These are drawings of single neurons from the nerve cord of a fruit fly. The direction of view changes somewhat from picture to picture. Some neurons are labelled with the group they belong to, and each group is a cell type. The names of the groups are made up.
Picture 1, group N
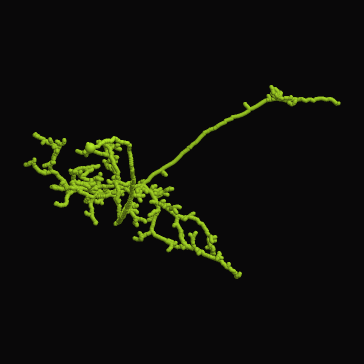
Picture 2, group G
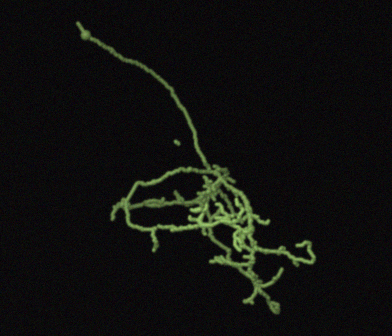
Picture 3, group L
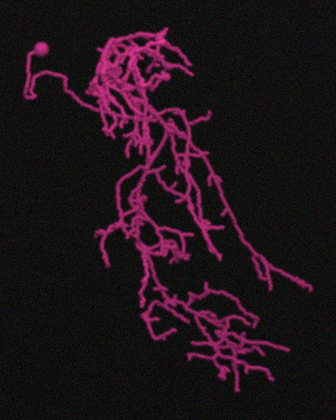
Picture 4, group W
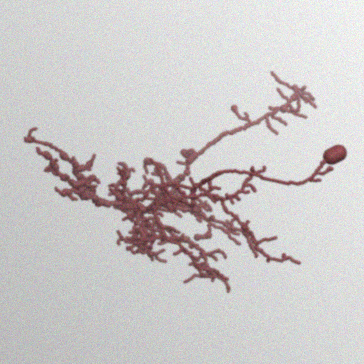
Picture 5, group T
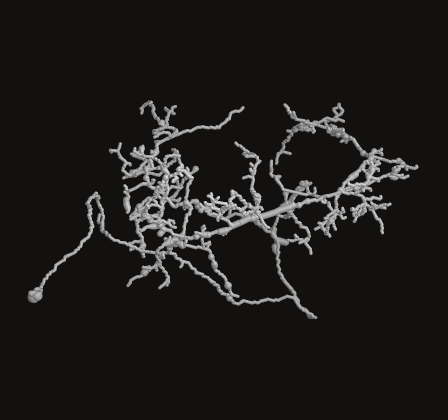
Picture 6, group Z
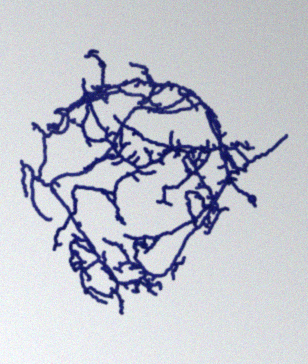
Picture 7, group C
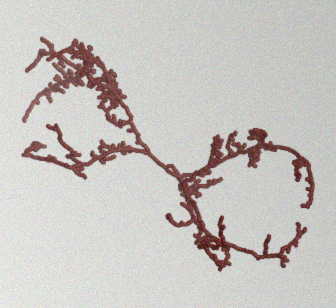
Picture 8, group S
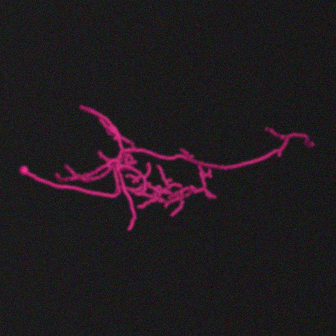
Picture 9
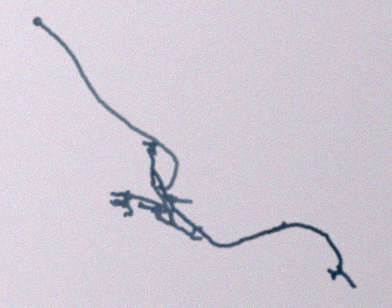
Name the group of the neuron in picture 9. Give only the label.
group S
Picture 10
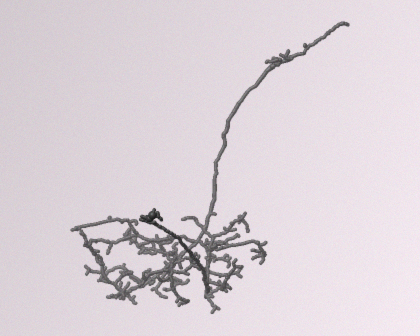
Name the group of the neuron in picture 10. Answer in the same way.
group N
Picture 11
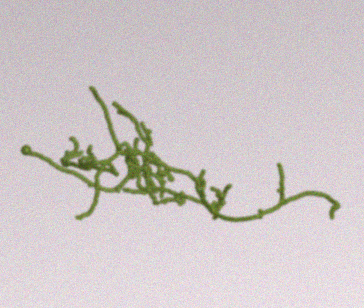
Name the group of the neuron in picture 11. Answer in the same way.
group S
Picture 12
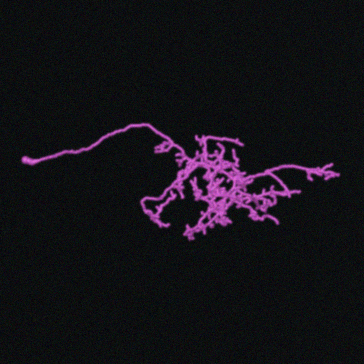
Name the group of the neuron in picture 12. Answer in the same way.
group G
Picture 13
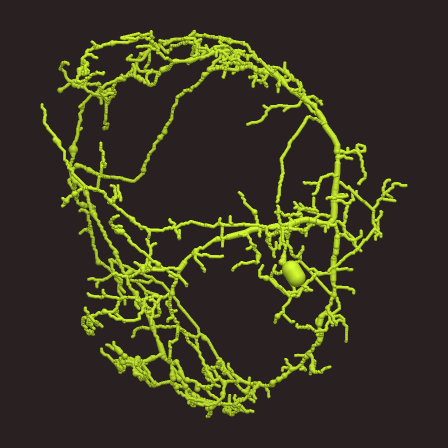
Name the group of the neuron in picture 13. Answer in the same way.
group Z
